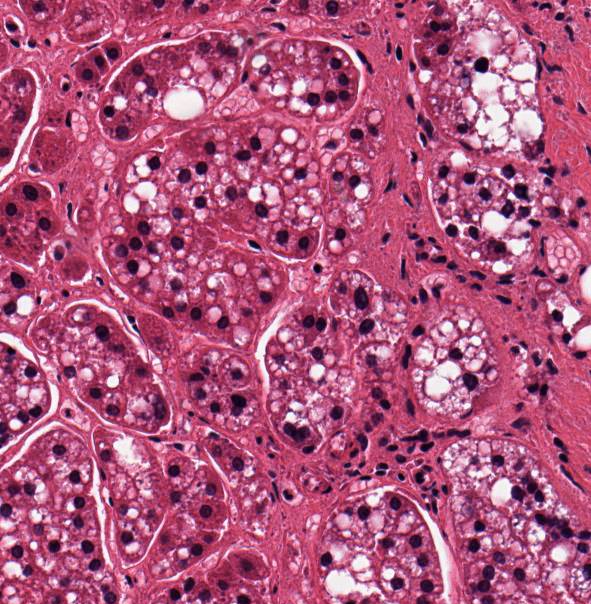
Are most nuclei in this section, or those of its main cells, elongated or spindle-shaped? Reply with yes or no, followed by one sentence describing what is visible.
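No. Most lobule cells have a single dark, roundish nucleus lying centrally in the cell.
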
